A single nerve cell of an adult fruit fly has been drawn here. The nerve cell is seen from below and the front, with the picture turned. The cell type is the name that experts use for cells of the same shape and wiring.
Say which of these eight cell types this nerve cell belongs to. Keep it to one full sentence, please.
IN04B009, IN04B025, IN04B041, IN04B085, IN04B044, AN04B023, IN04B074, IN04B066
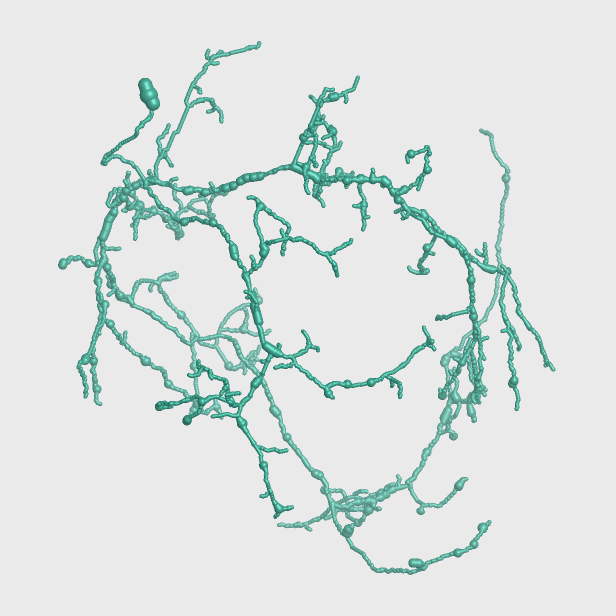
The nerve cell is a member of cell type IN04B041.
